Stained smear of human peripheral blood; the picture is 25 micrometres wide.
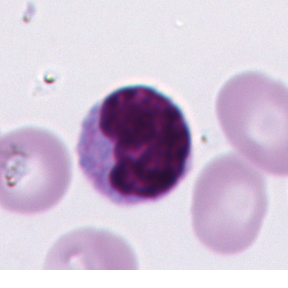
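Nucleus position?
Toward the right side, leaving most cytoplasm on the left; indented on its left side; about 10 by 8 micrometres in a cell about 10 micrometres across, filling about 70% of the cell's area.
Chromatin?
Dark purple, coarsely clumped.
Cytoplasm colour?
Pale greyish blue.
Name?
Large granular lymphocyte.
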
